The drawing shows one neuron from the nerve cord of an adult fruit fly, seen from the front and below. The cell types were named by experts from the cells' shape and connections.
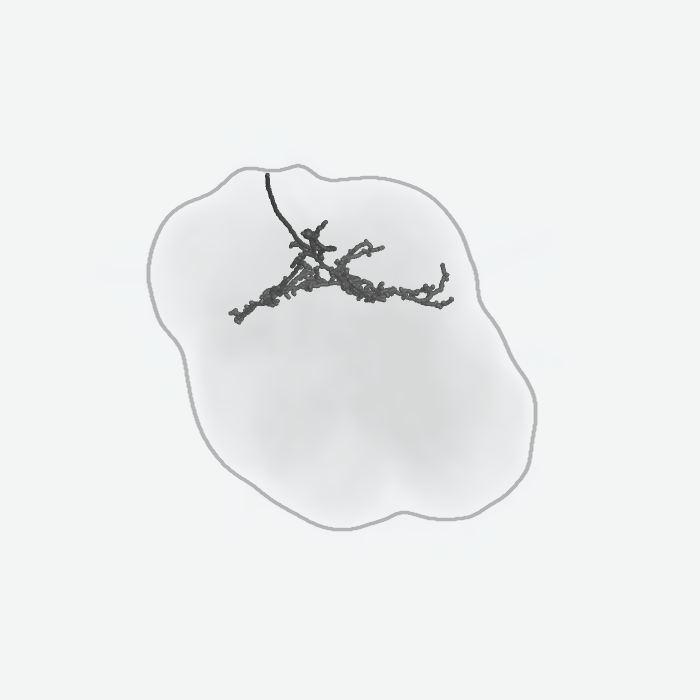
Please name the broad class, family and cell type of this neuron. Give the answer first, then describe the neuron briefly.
Its broad class is ascending neuron. Its family is hemilineage 08B. Its cell type is AN08B061. In this view it is wider than it is tall.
